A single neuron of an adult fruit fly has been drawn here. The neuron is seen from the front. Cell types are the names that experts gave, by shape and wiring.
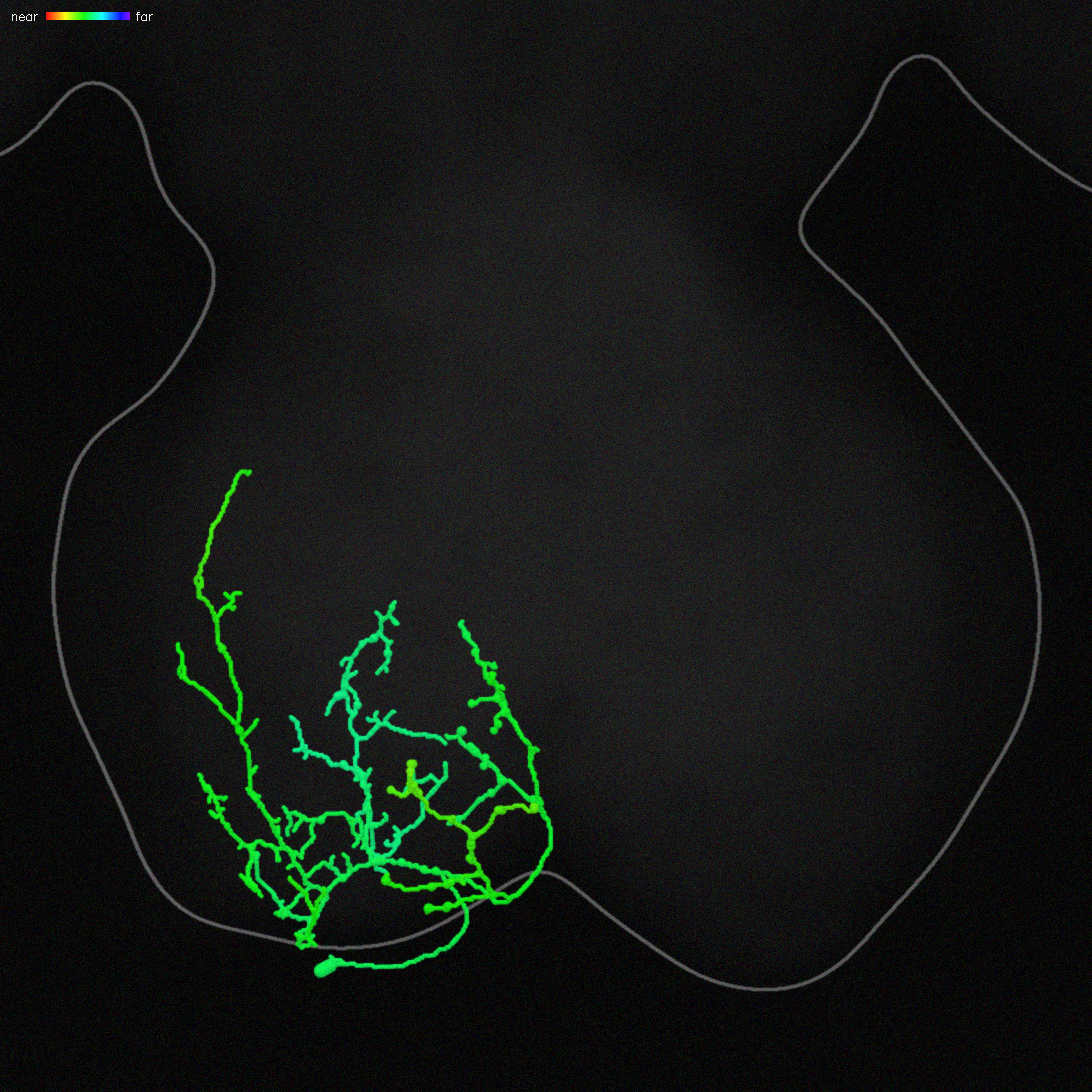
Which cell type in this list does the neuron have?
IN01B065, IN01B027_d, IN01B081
IN01B027_d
